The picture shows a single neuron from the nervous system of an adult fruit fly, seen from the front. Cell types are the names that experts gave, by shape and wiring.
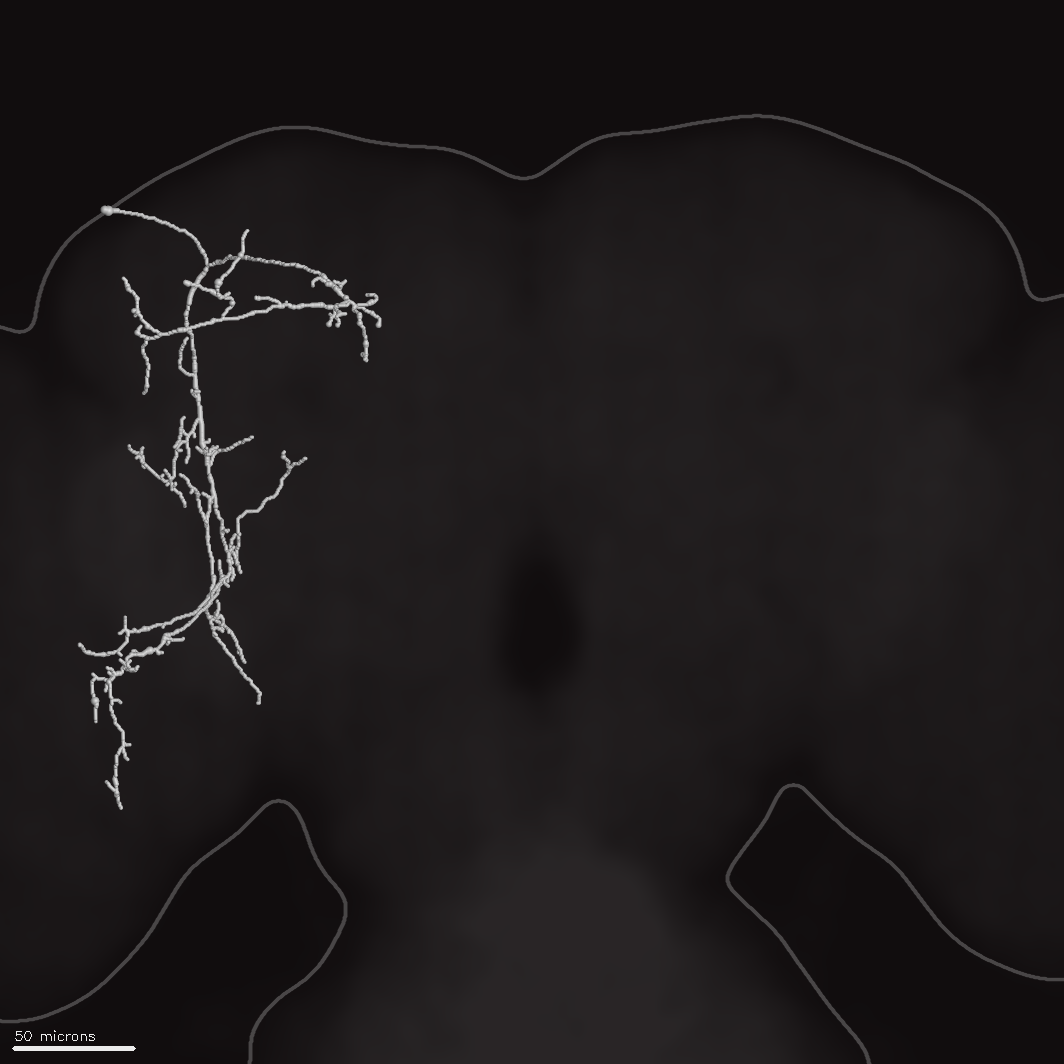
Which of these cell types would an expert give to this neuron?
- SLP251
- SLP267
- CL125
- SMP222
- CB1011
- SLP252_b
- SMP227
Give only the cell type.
CL125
